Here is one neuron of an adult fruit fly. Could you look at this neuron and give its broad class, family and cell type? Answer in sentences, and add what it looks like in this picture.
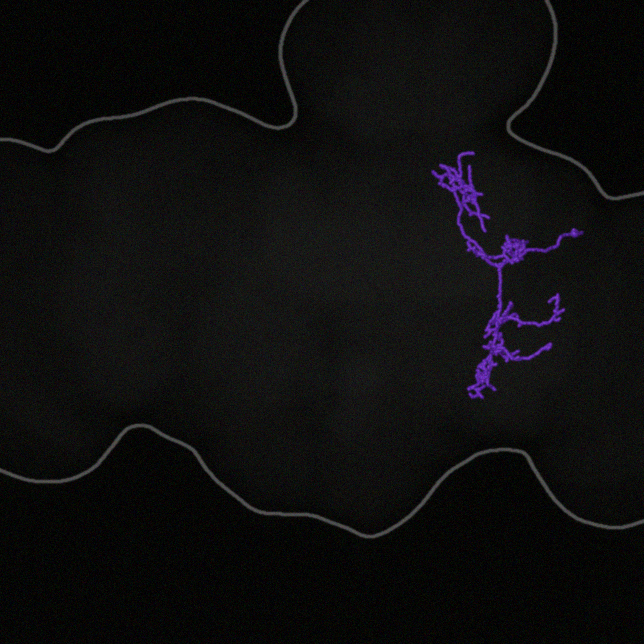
It is a central-brain intrinsic neuron. The family is hemilineage SLPal2. Its cell type is AVLP027. As drawn here it is taller than it is wide.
